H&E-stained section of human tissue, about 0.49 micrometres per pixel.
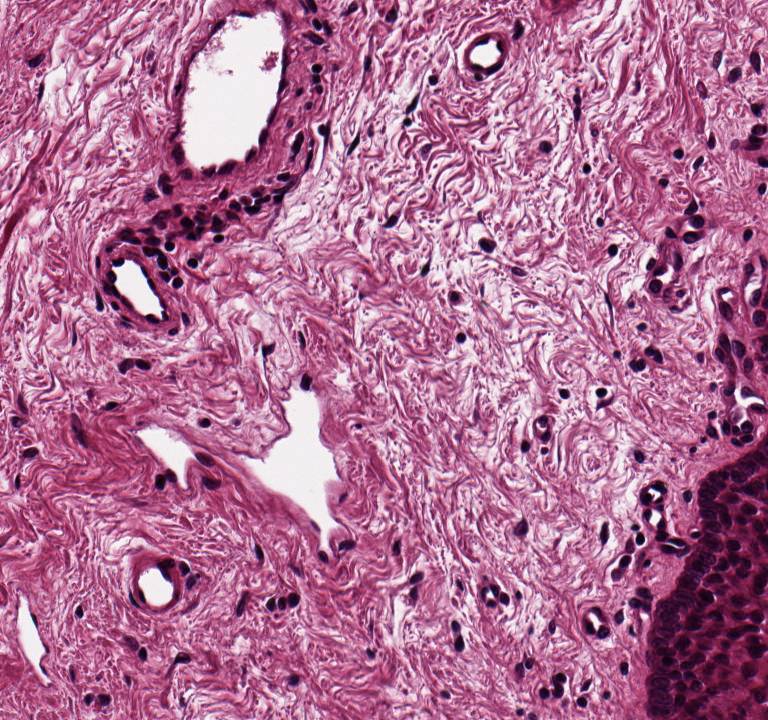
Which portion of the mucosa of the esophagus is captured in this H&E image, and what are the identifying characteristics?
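You are looking at loose connective tissue. Pink fibrous stroma fills nearly the whole field; only the lower right shows an epithelial edge, its cells densely crowded with dark purple nuclei. Look to the left half for several small vessels with round open lumens; at the upper left, small dark round nuclei cluster around them.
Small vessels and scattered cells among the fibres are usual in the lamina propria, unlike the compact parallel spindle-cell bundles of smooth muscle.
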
